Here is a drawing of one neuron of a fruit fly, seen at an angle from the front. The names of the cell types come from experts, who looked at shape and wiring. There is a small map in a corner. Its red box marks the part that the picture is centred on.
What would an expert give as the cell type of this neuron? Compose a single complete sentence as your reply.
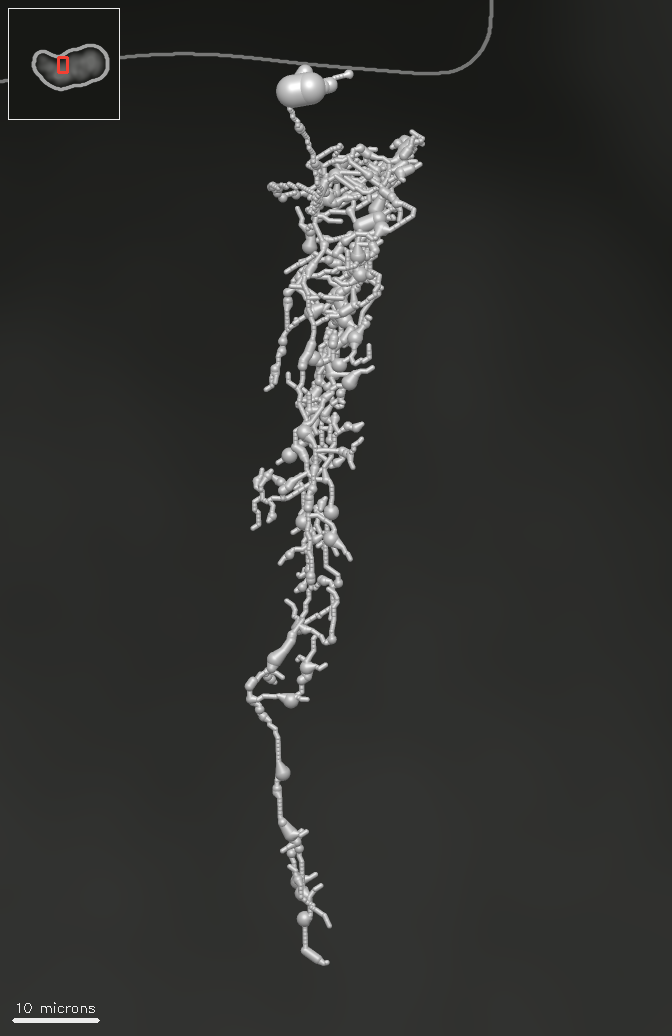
By its cell type, the neuron is Tm23.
